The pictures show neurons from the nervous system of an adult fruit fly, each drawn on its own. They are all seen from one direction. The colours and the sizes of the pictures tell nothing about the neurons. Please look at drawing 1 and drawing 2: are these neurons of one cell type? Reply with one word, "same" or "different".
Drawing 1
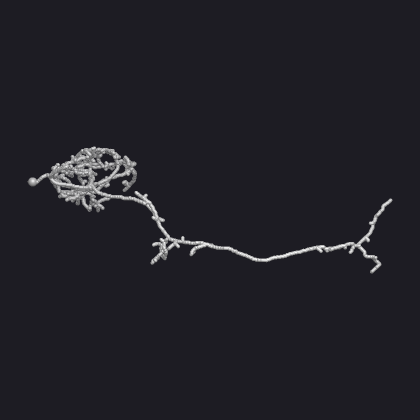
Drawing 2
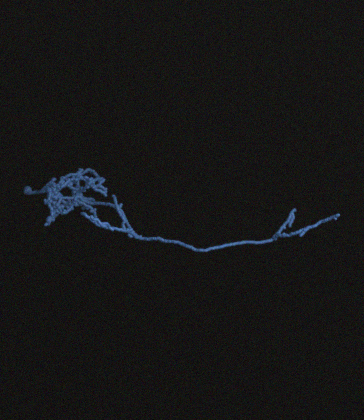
different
